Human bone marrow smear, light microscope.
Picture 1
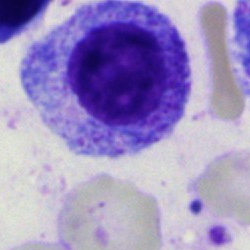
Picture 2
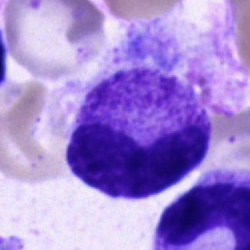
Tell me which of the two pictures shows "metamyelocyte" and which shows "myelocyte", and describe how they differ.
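Picture 1 shows a myelocyte, and picture 2 a metamyelocyte. Both cells are roughly round in outline; the myelocyte edge is slightly uneven. In the myelocyte, the nucleus lies off-centre toward the upper right, and the cytoplasm forms a broad rim around it, widest on the left. In the metamyelocyte, the upper edge of the dark lower zone dips in the middle, forming a V-shaped notch.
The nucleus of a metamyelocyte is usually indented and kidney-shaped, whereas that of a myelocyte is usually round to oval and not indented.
No clear vacuoles appear in either cell. An elongated red cell lies just to the right of the myelocyte, not touching it.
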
